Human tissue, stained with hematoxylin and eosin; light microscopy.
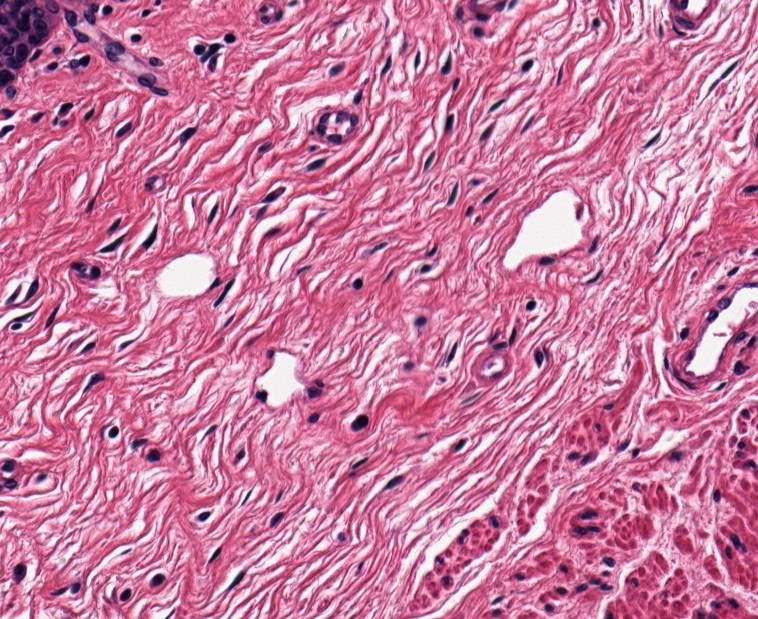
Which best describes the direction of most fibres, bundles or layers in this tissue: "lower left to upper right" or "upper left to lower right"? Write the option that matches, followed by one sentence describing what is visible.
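Lower left to upper right. Most collagen bundles run diagonally from lower left to upper right.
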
